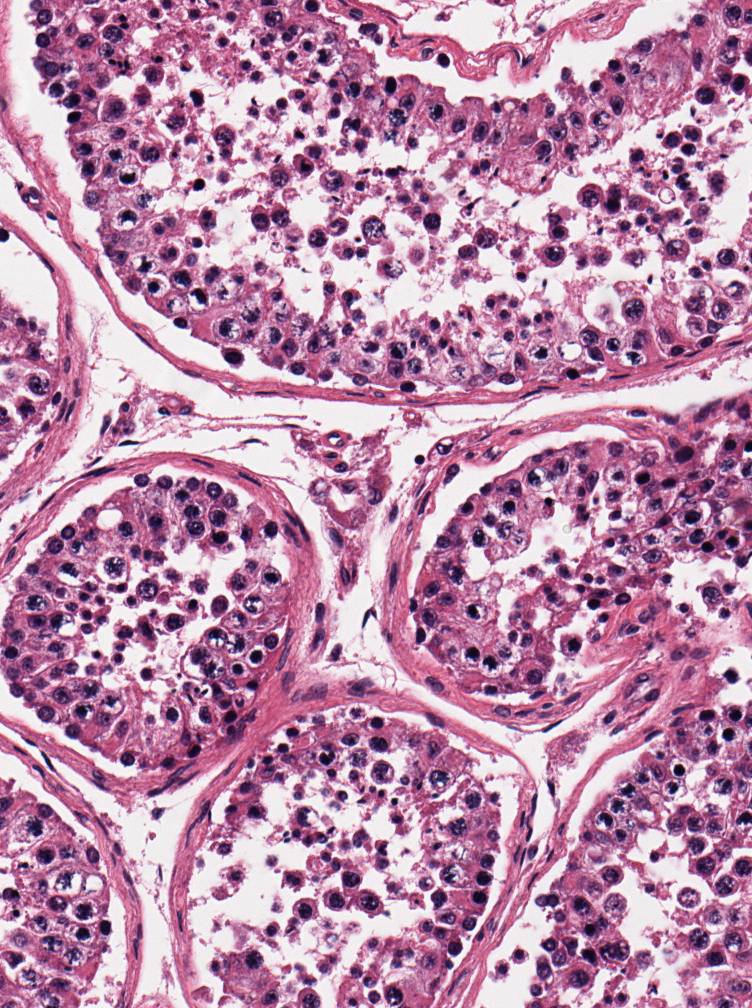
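Testis, and working through the section, I find many cells in the middle layers of the epithelium are spermatocytes, with large round nuclei and coarse, clumped dark chromatin. Nearer the lumen of the tubules sit the small, round, dark-staining nuclei of spermatids. Each tubule, I note, is wrapped by a pink fibrous wall holding flattened, elongated dark nuclei, while the tissue between tubules is scant, loose and pale, with few nuclei.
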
